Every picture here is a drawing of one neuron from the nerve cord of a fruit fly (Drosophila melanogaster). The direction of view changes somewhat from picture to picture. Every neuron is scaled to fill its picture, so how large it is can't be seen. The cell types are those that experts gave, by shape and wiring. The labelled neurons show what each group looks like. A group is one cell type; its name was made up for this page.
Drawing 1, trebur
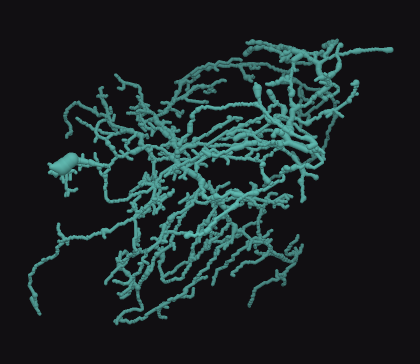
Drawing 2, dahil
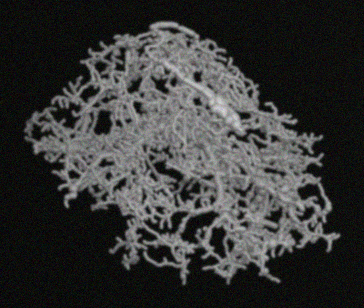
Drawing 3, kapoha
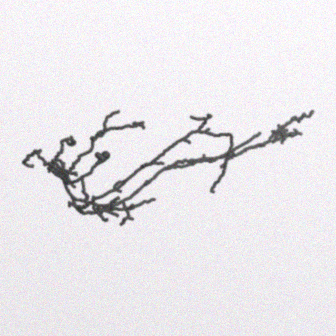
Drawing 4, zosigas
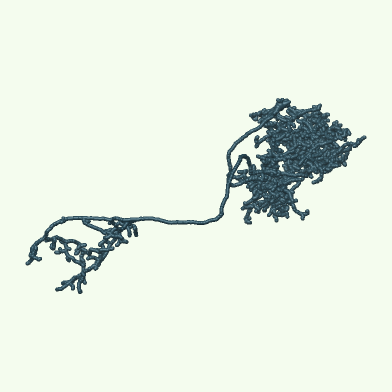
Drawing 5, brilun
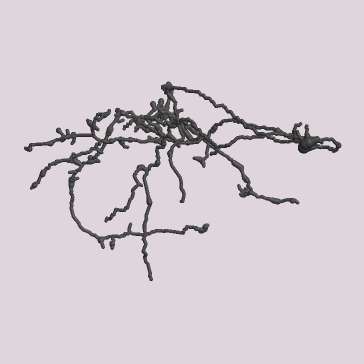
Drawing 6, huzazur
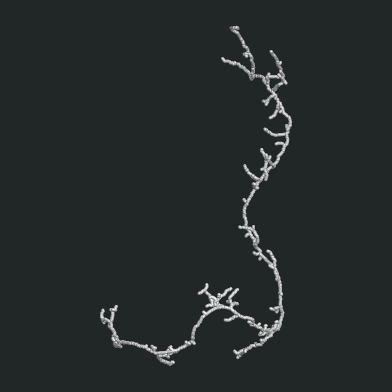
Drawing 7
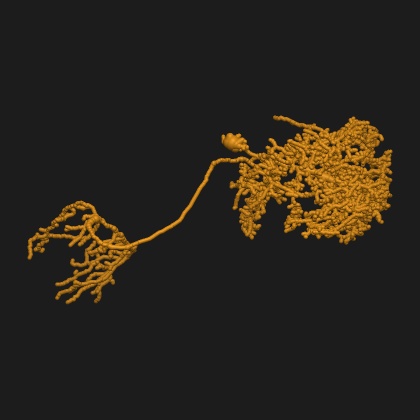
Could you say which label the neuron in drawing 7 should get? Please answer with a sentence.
It belongs to zosigas.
